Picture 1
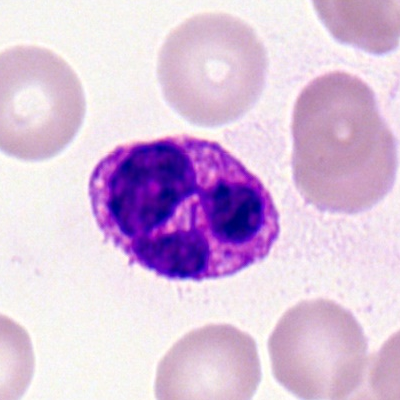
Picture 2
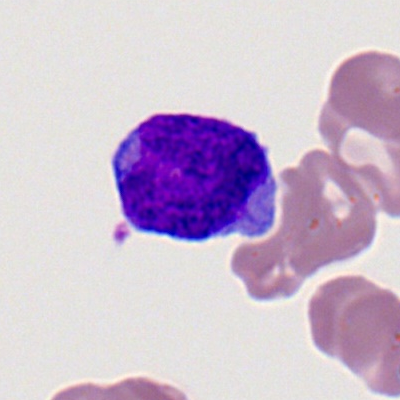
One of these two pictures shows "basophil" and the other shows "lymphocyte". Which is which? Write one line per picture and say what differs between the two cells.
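Picture 1: basophil. The largest nuclear lobe lies on the left side of the cell.
Picture 2: lymphocyte. The nucleus is a single unlobed mass that fills most of the cell.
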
